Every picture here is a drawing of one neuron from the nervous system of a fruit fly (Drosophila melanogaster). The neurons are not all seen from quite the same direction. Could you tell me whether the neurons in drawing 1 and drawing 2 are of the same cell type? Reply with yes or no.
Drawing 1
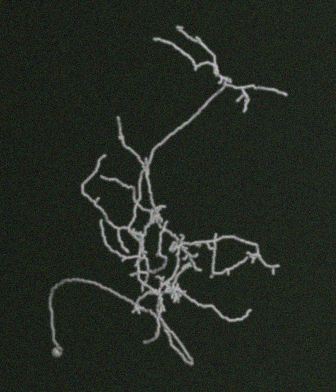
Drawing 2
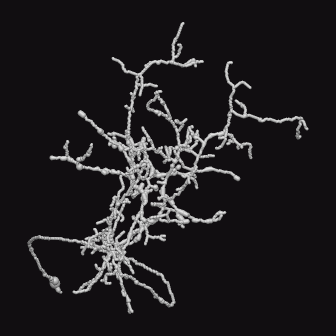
no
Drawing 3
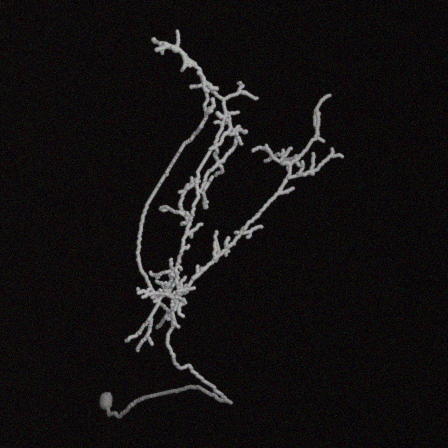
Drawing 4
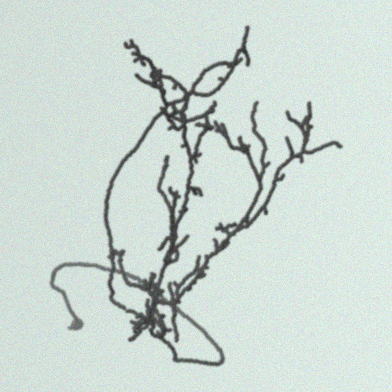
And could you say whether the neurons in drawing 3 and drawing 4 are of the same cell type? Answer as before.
yes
